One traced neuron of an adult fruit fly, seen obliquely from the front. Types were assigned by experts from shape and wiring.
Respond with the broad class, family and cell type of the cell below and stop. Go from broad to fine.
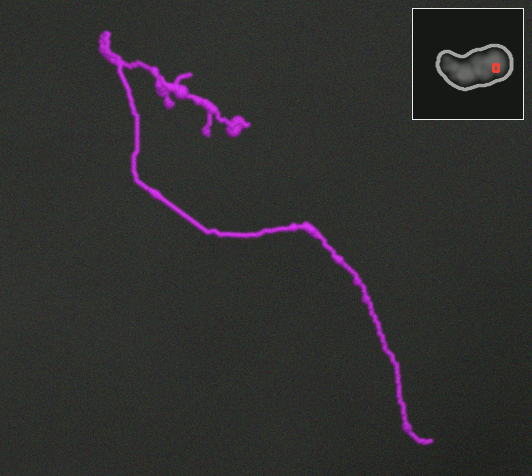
sensory neuron entering the brain; class olfactory; ORN_DC1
